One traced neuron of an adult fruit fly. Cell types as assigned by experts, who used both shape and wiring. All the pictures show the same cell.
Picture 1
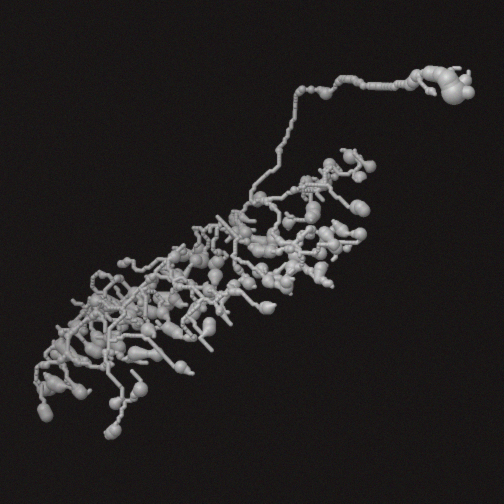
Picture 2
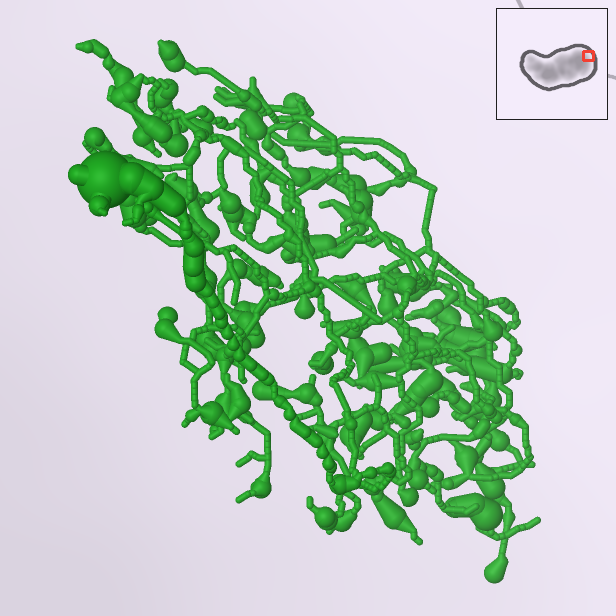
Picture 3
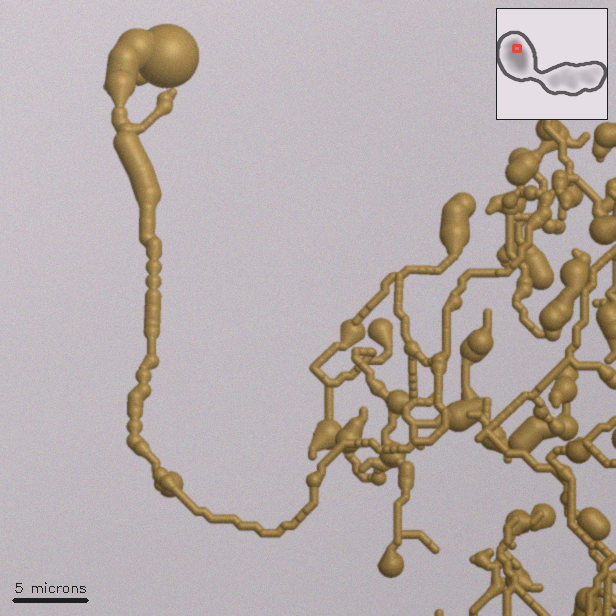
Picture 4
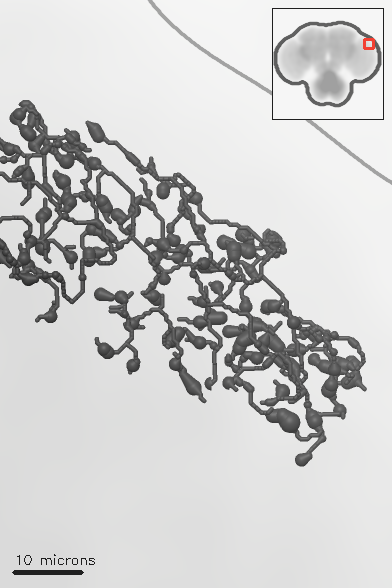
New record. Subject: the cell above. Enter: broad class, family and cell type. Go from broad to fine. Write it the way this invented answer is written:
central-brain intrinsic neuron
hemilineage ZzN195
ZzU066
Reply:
optic-lobe intrinsic neuron
Dm
Dm1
